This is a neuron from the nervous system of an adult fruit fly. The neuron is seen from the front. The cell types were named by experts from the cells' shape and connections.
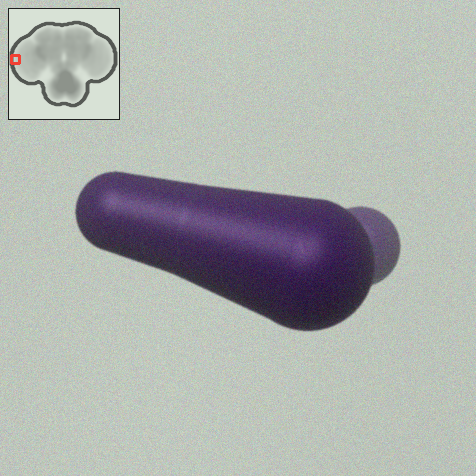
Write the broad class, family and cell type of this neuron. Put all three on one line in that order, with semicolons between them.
photoreceptor or other optic-lobe sensory neuron; class visual; R1-R6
